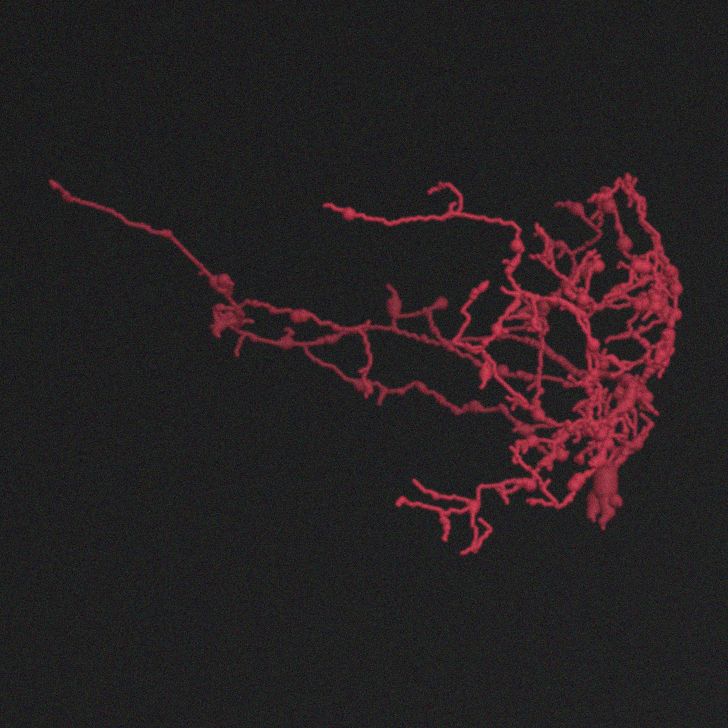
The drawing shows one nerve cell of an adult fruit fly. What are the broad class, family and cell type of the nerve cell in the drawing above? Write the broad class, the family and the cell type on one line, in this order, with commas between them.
central-brain intrinsic neuron, hemilineage VLPa1_lateral, AVLP293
